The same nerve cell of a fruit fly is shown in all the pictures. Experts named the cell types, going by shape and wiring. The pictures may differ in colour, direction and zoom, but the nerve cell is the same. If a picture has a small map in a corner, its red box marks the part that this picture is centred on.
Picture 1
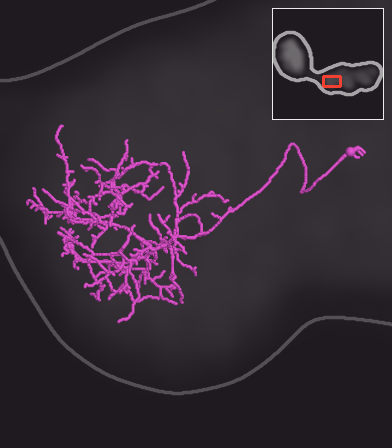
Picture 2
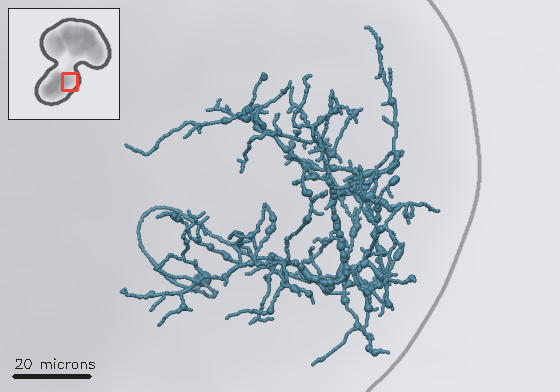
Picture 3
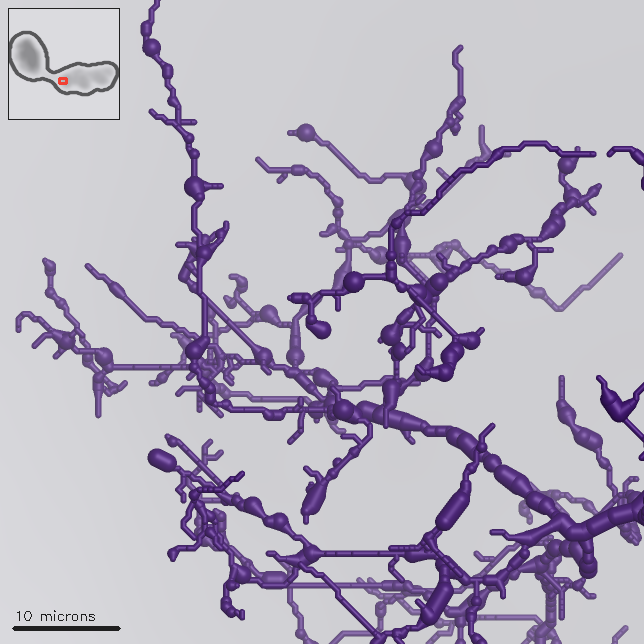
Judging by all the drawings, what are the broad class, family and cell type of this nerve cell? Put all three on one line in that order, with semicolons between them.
nerve-cord intrinsic neuron; hemilineage 03A; IN03A062_b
